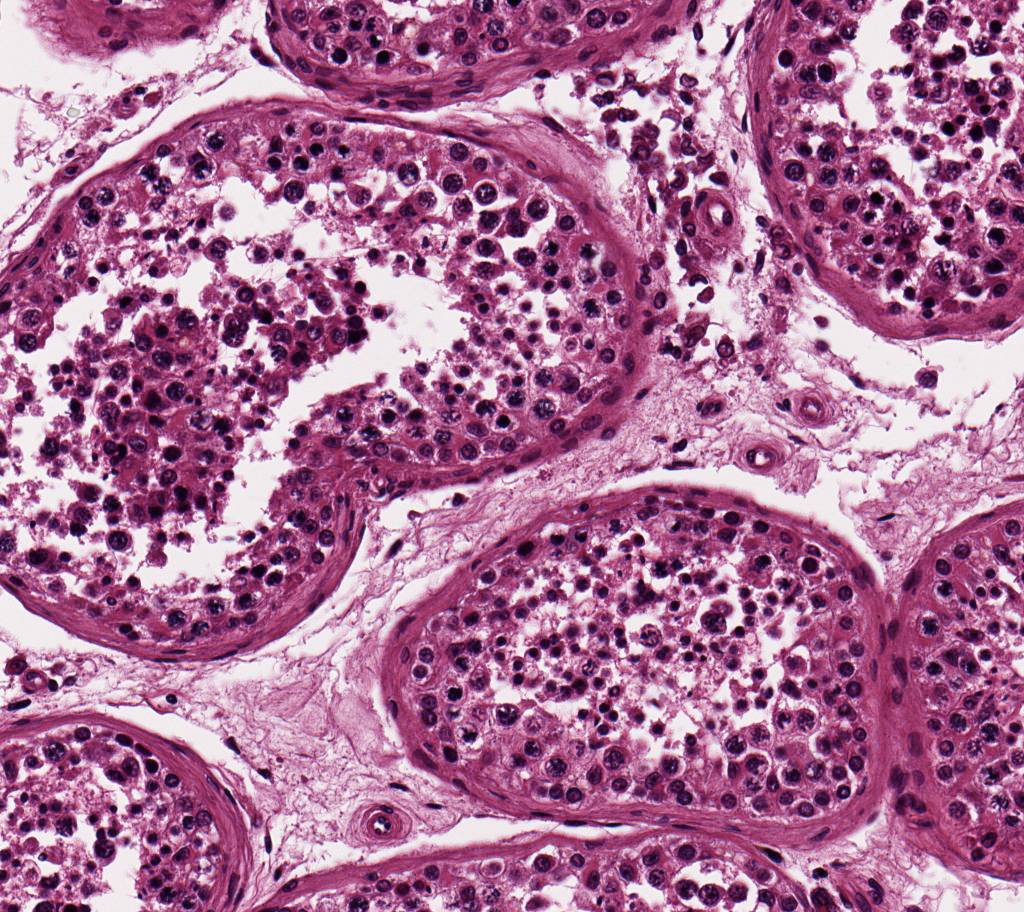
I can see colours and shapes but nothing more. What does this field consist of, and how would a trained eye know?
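The answer is seminiferous tubule: several large rounded to oval cross-sections separated by narrow interstitial bands. They are packed with many layers of rounded cells, not one lining layer.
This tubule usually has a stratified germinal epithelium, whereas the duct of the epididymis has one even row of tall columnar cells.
Many large cells have round nuclei with coarse, clumped dark chromatin.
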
